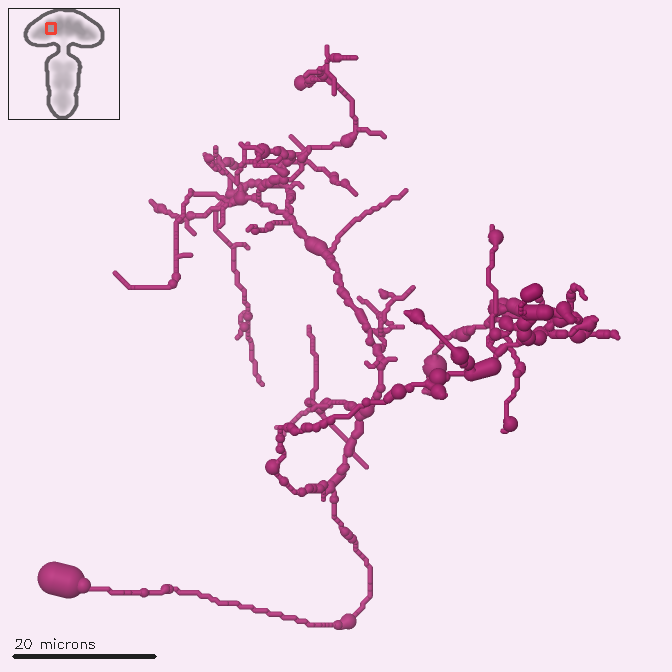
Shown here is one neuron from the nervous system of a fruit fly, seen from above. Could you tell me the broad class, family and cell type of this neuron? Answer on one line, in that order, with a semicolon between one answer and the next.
central-brain intrinsic neuron; hemilineage LHp2; SLP274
